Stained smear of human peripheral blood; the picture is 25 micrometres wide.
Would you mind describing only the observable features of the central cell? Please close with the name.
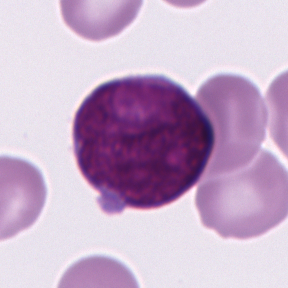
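Only a very thin rim of cytoplasm encircles the nucleus, and this narrow rim stains deep blue. Within it, neither granules nor vacuoles are visible. It is a myeloblast.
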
